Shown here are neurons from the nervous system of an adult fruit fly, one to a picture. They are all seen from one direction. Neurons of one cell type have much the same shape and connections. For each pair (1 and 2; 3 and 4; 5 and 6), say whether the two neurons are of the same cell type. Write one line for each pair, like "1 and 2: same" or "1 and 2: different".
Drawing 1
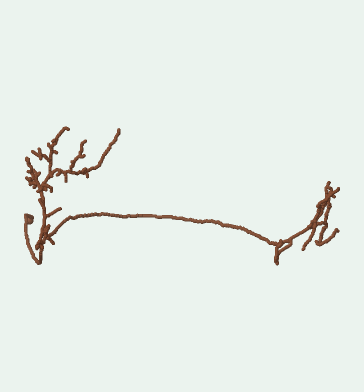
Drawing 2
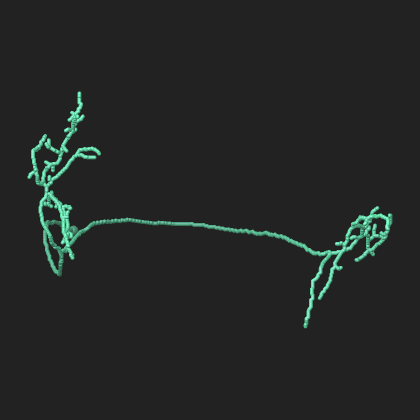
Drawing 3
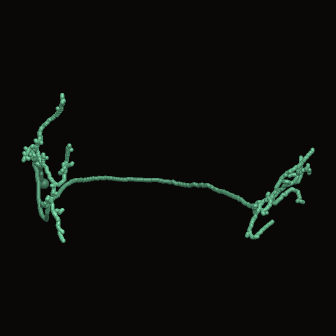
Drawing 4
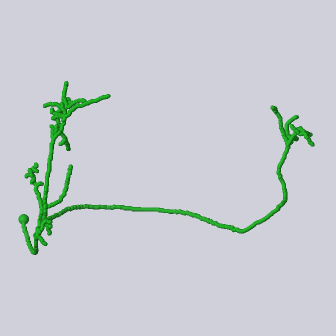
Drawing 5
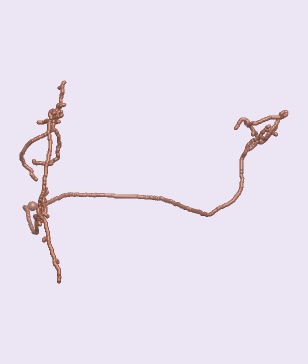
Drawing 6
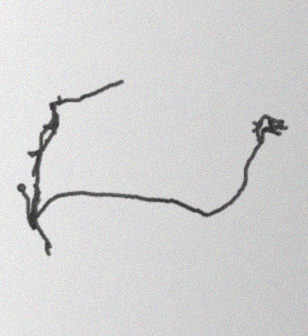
1 and 2: same
3 and 4: different
5 and 6: same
